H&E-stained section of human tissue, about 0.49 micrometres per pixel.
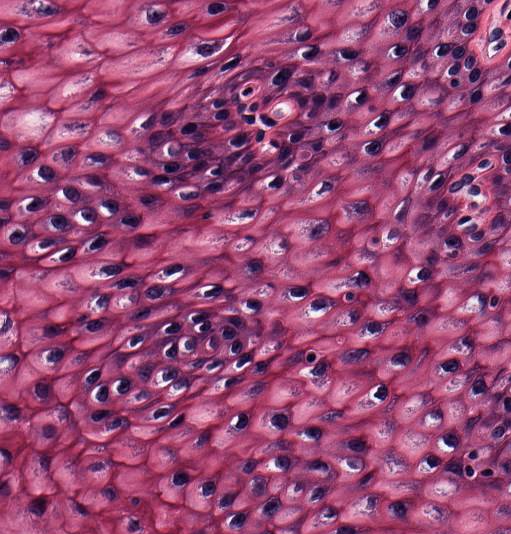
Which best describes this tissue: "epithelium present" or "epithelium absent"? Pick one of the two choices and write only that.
Epithelium present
